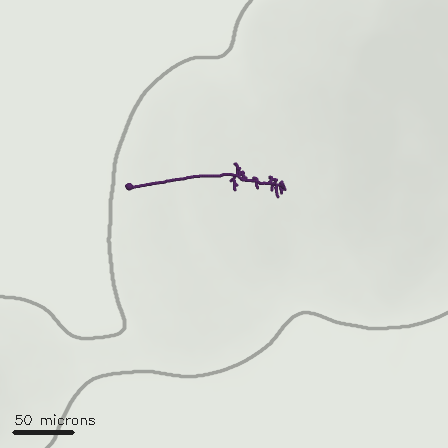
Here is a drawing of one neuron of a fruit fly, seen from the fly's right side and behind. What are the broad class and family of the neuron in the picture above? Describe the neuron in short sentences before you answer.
Its cell body lies on the left of the picture. By the scale bar it is about 140 microns wide in this view. Its broad class is optic-lobe intrinsic neuron. Its family is C.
